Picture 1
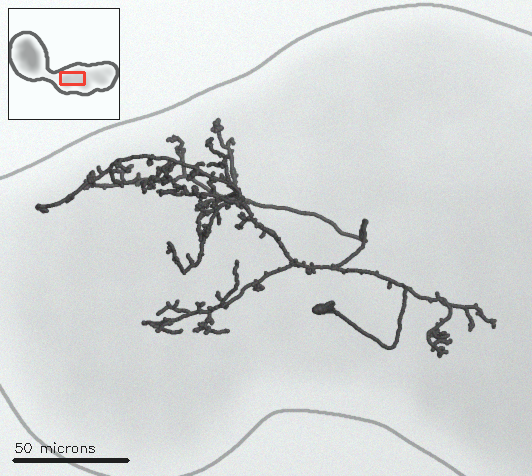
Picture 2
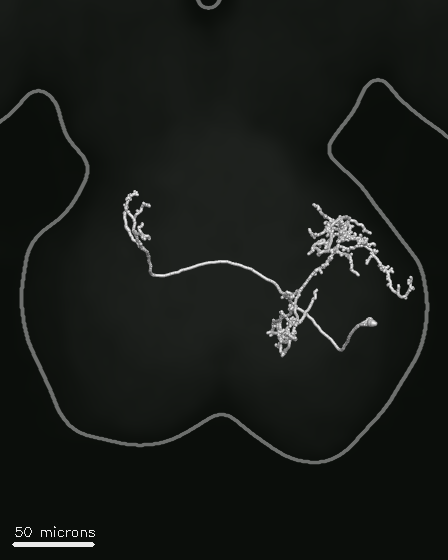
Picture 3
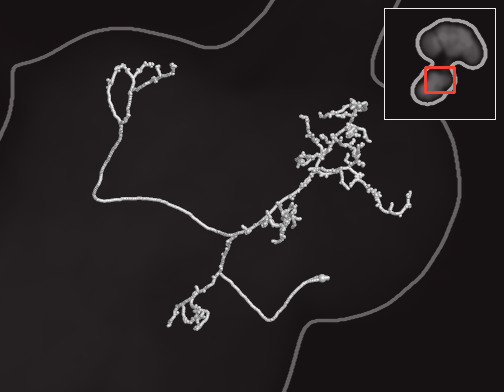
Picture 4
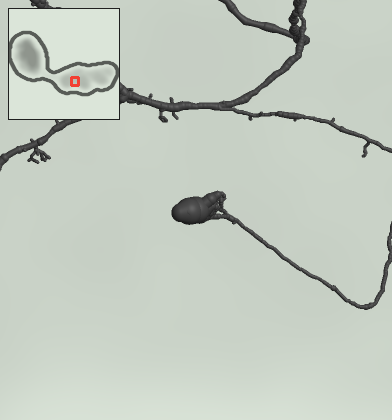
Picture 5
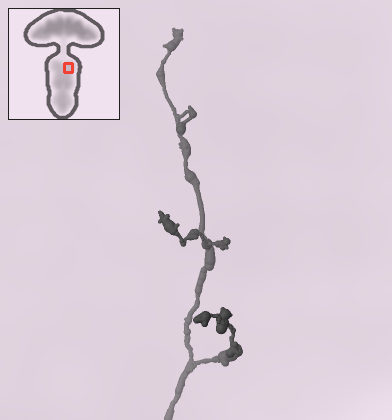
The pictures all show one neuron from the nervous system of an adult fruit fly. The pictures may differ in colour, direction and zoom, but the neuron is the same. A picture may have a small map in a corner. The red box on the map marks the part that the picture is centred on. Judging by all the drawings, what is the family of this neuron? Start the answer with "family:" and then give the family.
family: hemilineage 08B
